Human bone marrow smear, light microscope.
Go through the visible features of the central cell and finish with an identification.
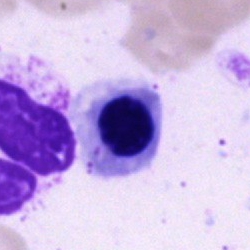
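Off-centre toward the right side of the cell sits the nucleus, its chromatin very dense and almost uniformly dark purple-black. No nucleoli are visible in it. Granules are absent from the cytoplasm. Cell type: erythroblast.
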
